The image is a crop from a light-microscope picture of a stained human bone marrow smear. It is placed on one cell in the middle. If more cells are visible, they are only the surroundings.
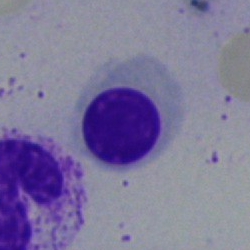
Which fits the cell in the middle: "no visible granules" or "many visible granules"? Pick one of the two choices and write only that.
No visible granules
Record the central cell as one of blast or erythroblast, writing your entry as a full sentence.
By classification, the middle cell of this crop is an erythroblast.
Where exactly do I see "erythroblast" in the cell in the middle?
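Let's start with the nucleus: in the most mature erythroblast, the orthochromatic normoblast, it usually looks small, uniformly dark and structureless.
Here the chromatin is dense and stains dark purple right through the nucleus, which sits well with that uniform darkness.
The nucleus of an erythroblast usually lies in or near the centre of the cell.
This one doesn't: it sits off-centre, toward the lower left of the cell. The rim of cytoplasm is wider above the nucleus than below it, and the cytoplasm itself is pale greyish-blue.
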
